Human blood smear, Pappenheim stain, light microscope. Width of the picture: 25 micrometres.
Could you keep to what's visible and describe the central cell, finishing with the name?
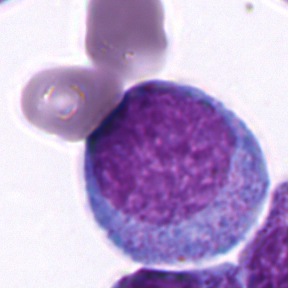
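The cell has a round, smooth outline. Its nucleus lies off-centre, toward the upper left. The cytoplasm stains blue and contains no vacuoles. This cell is a promyelocyte.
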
